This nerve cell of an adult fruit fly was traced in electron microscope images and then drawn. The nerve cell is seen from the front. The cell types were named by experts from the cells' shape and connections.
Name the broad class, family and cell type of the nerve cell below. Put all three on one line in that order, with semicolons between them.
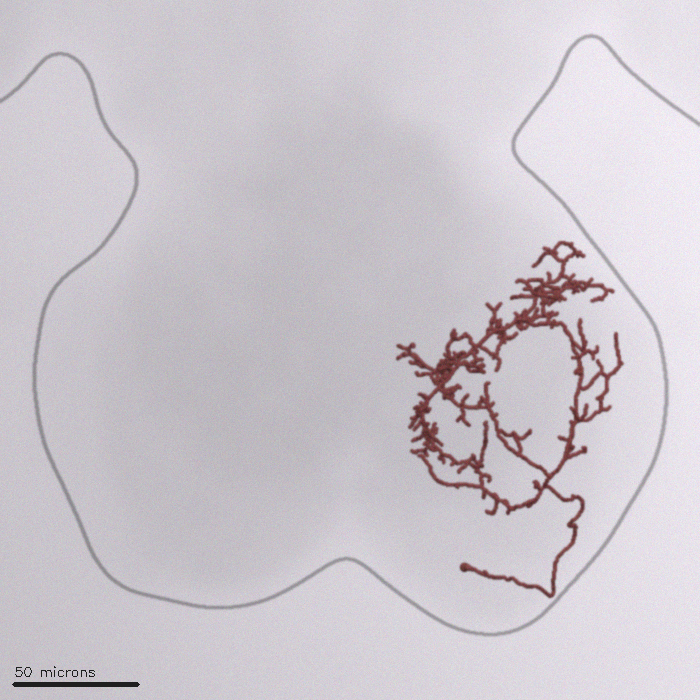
nerve-cord intrinsic neuron; hemilineage 13A; IN13A038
